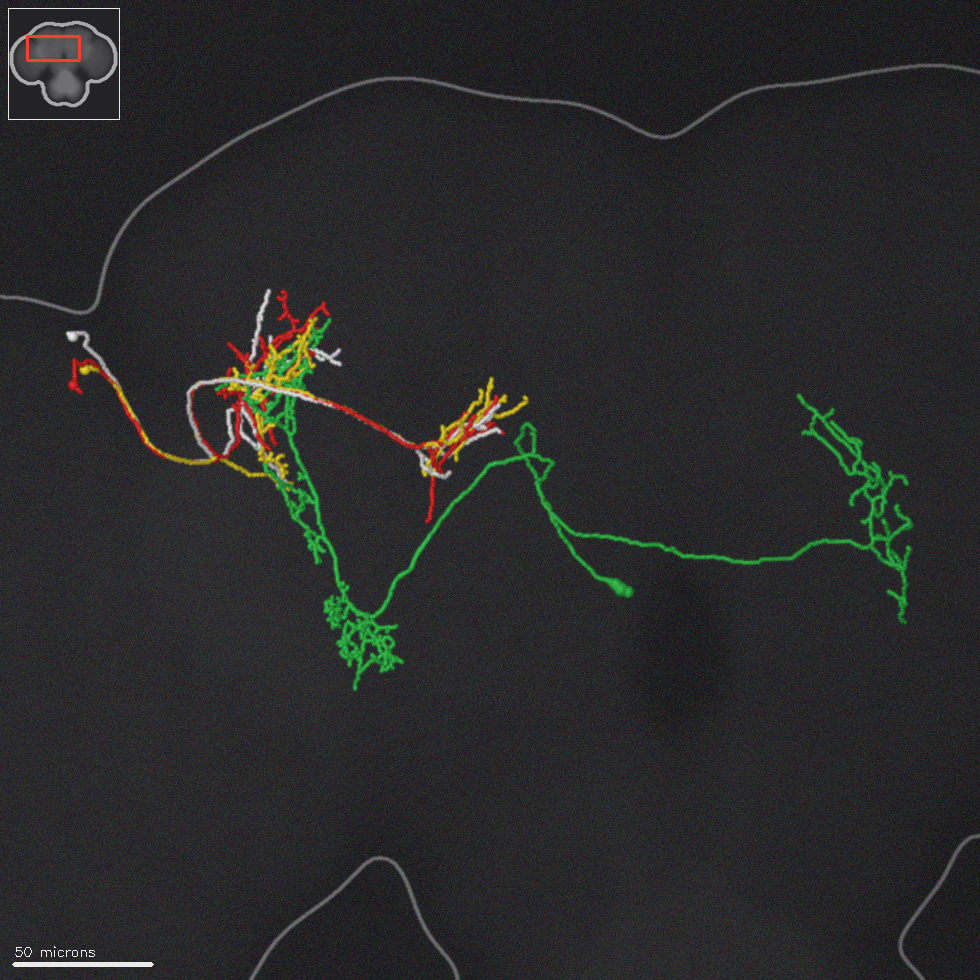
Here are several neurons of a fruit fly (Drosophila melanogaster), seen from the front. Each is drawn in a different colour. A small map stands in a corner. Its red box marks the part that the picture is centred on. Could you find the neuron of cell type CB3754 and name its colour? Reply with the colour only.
white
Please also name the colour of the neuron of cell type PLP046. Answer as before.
yellow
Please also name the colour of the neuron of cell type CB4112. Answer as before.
red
